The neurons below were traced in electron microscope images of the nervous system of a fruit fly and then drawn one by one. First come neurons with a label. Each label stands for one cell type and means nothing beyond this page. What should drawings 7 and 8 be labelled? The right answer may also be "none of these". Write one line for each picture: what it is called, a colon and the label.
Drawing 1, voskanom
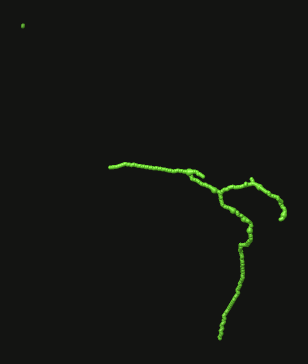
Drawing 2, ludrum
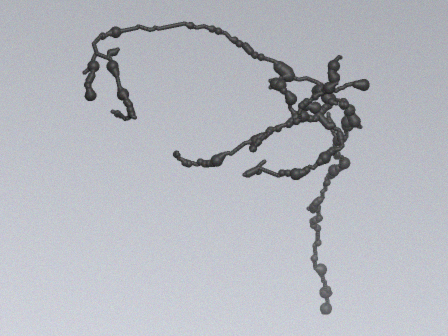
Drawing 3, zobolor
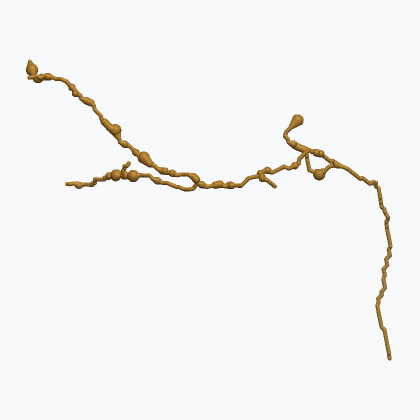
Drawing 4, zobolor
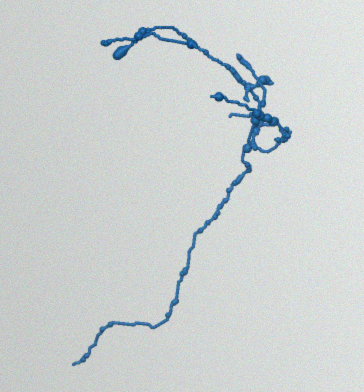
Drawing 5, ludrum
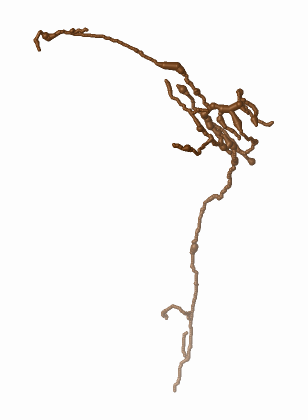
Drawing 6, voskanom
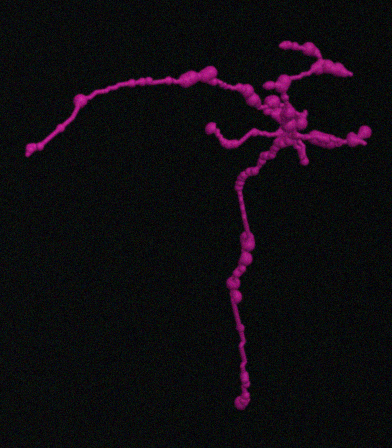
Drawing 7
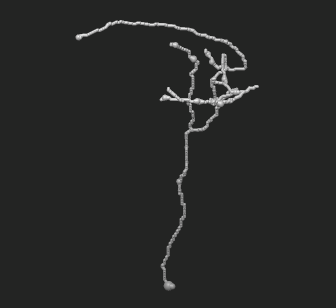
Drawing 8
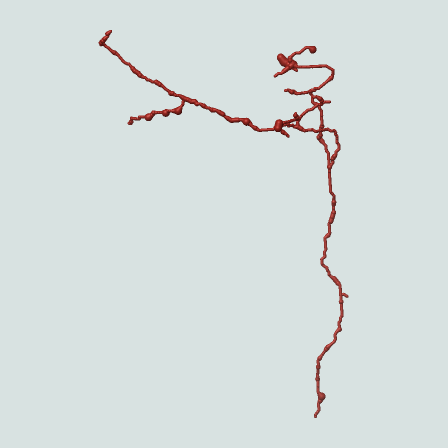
7: zobolor
8: zobolor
